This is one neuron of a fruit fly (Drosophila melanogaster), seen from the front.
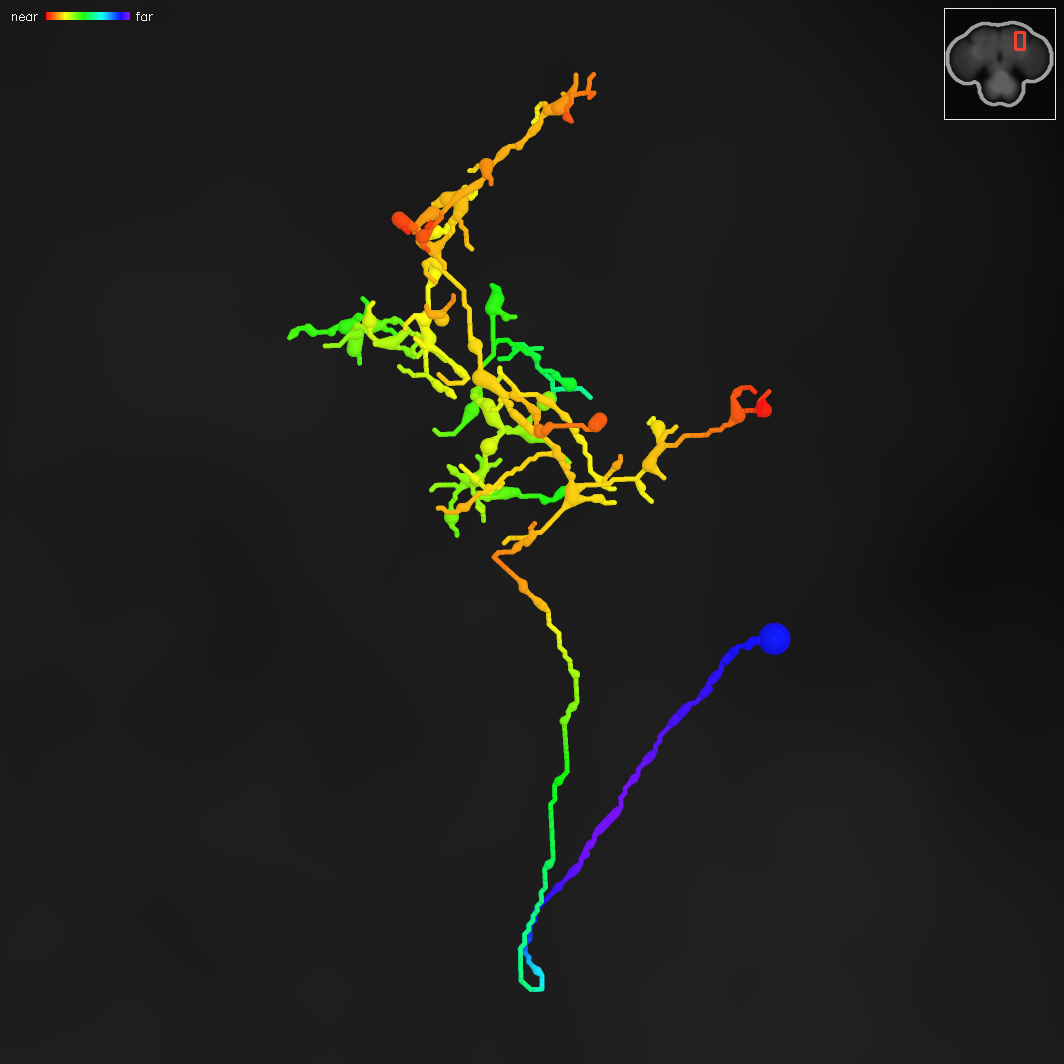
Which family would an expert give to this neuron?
hemilineage VPNp&v1_posterior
